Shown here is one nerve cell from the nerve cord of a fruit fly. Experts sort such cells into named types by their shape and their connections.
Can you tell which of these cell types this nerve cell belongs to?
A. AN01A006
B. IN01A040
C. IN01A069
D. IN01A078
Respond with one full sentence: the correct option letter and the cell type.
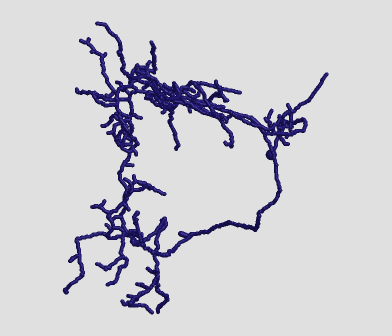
Named in option D, IN01A078 is the cell type of the nerve cell.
